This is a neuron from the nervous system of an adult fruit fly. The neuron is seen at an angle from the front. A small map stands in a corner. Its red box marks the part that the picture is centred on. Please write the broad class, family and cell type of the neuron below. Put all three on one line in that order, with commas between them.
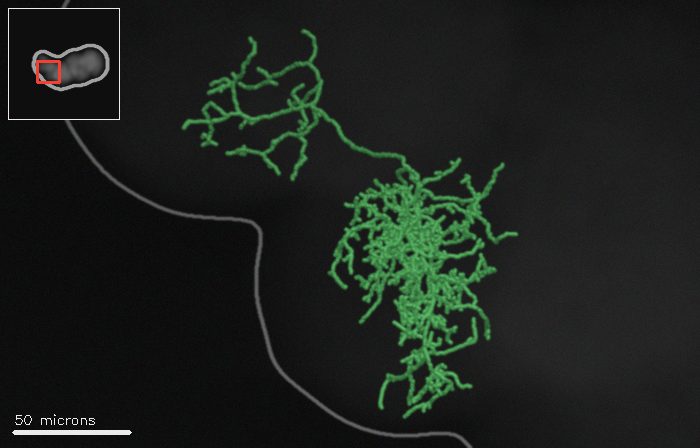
nerve-cord intrinsic neuron, hemilineage 03B, IN03B028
